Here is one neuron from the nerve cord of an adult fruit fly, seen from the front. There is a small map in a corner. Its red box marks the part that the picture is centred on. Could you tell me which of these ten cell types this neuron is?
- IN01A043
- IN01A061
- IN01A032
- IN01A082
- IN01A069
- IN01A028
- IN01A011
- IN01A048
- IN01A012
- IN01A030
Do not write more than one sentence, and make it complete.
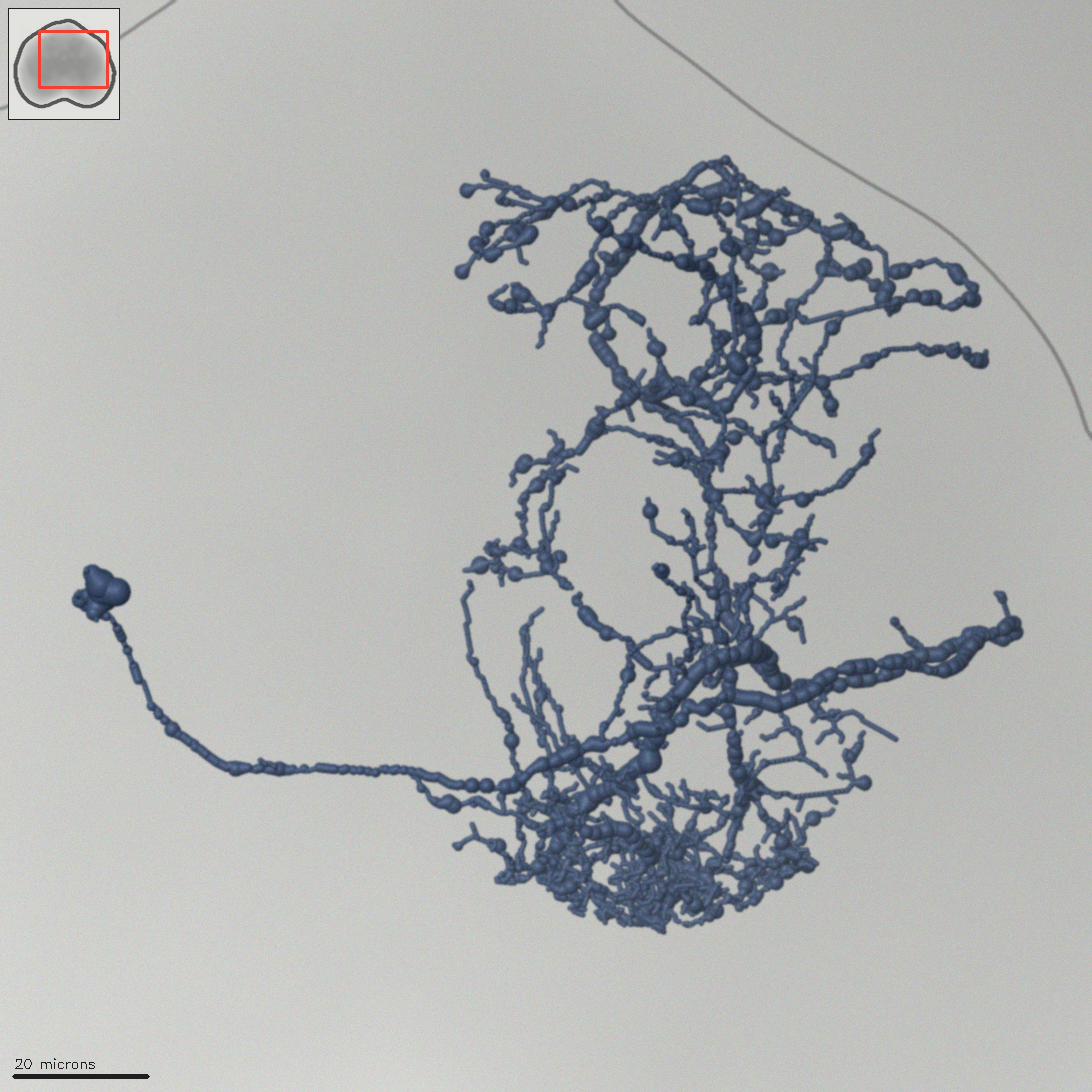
This neuron carries the cell type designation IN01A011.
